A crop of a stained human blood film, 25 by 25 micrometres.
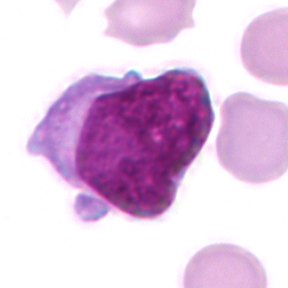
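Atypical promyelocyte, about 17 by 13 micrometres. First, the nucleus sits off-centre toward the right. Next, its dark purple chromatin has a fine, somewhat clumped, speckled texture. Then, a moderate rim of pale blue-grey cytoplasm lies mainly to its left. Last, a small rounded cytoplasmic bleb protrudes from the lower left edge.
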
